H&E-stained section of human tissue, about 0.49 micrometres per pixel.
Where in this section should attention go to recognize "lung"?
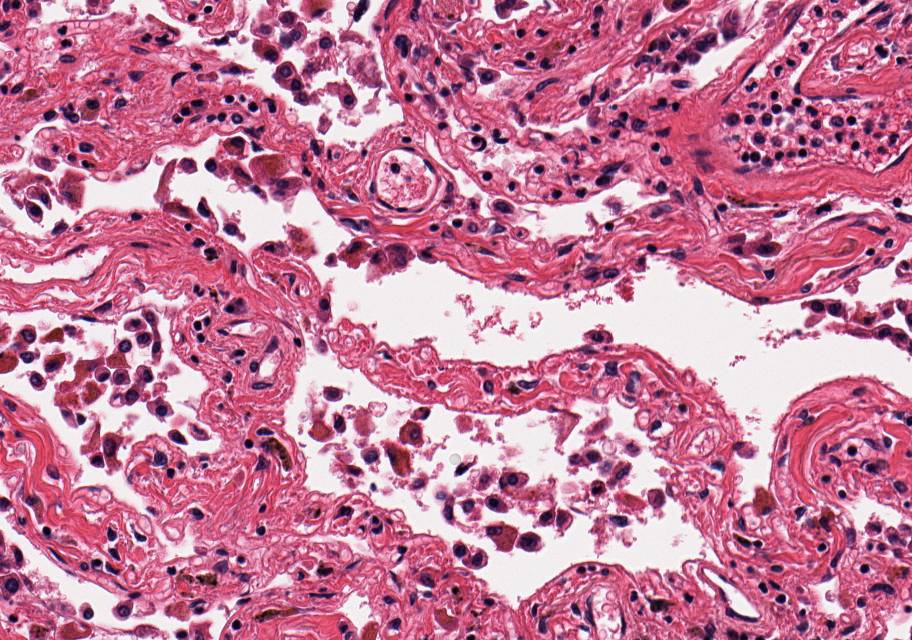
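What fits the lung here is the overall pattern: the field is a network of branching, winding septa separating irregular open spaces.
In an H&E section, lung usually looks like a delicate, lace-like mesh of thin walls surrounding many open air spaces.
What sits less comfortably is the thickness of these septa: wavy pink collagen fibres run along them and thicken them, so they are not the thin walls usually seen. Now look inside the spaces, mostly in the left half and lower centre, where loose clusters of rounded macrophages with plentiful cytoplasm lie free. Many of these cells carry golden-brown granular pigment in their cytoplasm.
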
